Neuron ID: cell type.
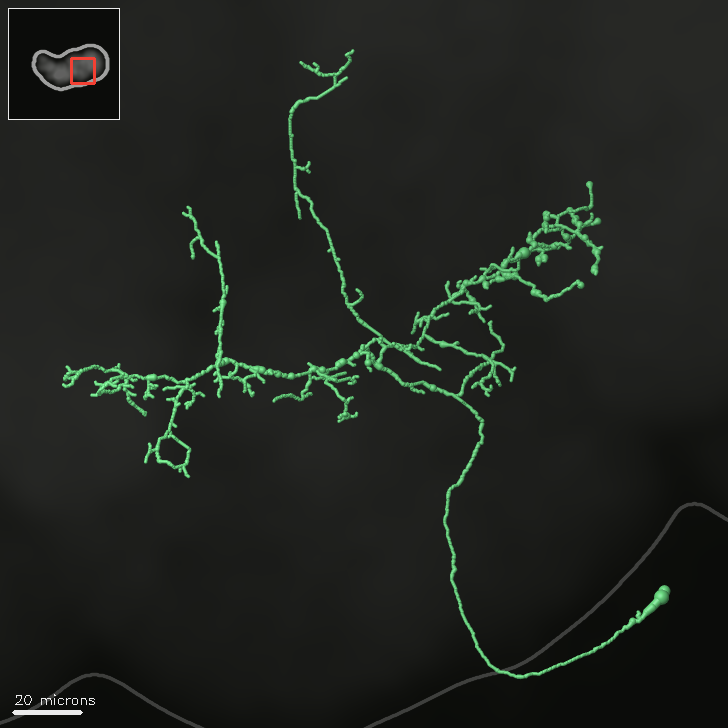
AMMC001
